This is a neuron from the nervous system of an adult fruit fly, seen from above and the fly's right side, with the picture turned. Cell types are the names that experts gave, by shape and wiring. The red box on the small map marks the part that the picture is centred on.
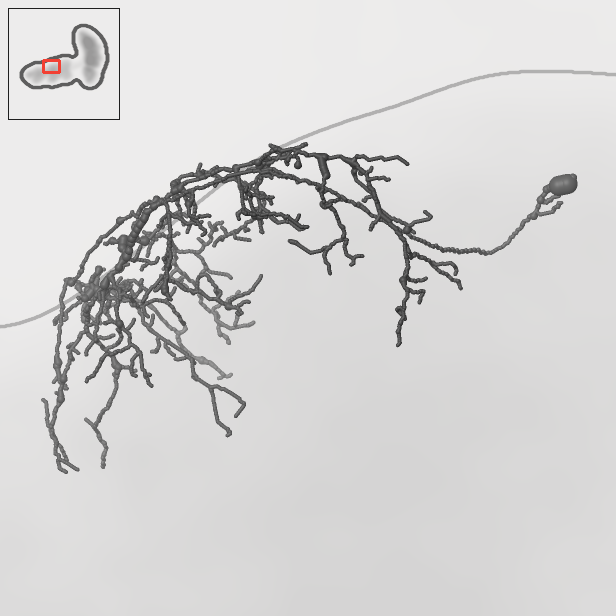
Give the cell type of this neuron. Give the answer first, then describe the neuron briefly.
Its cell type is IN08A026. This is a nerve-cord intrinsic neuron. Dozens of branch ends can be seen. In this view it is wider than it is tall.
